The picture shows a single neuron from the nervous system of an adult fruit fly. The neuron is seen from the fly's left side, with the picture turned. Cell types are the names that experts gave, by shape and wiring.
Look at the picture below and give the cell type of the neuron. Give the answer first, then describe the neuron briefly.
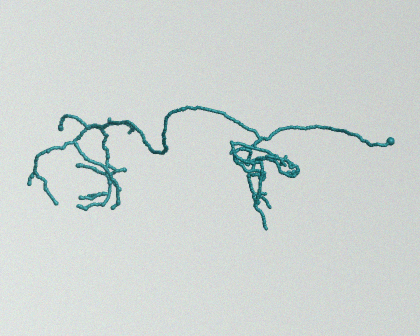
It is of cell type M_vPNml69. It is a central-brain intrinsic neuron. The cell body can be seen on the right of the picture. As drawn here it is more than twice as wide as it is tall.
